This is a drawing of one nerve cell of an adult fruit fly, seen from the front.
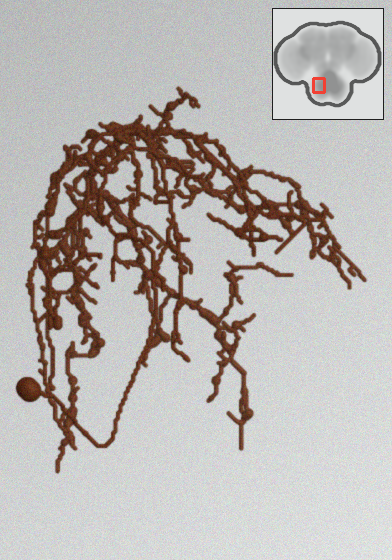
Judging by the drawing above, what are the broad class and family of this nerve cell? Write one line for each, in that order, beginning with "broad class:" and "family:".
broad class: nerve-cord intrinsic neuron
family: hemilineage 08A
